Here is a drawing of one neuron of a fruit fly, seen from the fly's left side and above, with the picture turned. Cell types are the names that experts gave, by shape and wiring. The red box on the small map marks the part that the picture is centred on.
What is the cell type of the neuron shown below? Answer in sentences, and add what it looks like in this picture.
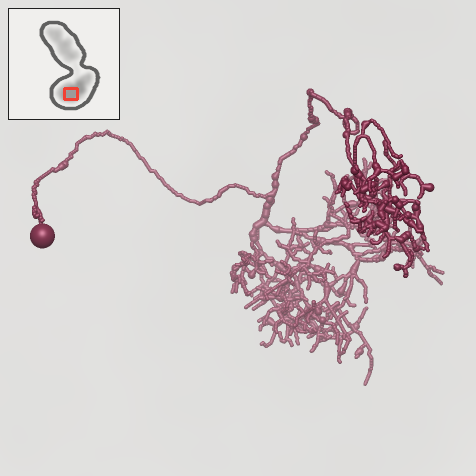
The cell type is hDeltaM. Its broad class is central-brain intrinsic neuron. The cell body can be seen on the left of the picture. Dozens of branch ends can be seen.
